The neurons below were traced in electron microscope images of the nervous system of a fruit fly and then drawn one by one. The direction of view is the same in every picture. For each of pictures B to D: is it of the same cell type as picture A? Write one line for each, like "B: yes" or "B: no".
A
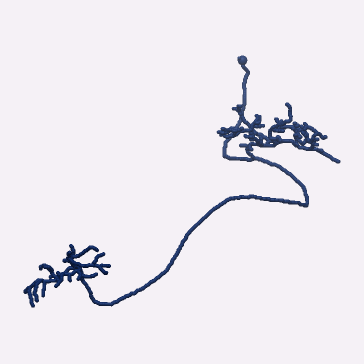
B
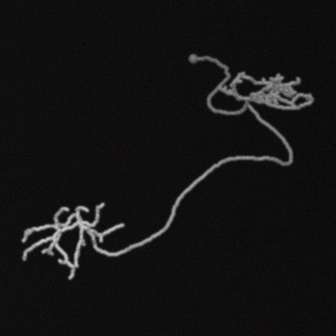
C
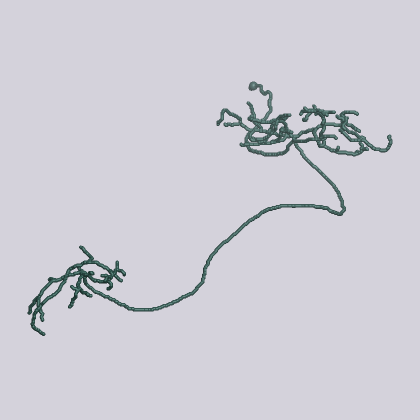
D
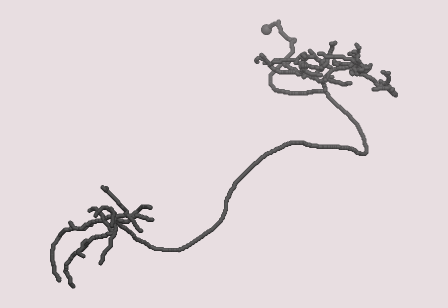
B: yes
C: yes
D: yes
